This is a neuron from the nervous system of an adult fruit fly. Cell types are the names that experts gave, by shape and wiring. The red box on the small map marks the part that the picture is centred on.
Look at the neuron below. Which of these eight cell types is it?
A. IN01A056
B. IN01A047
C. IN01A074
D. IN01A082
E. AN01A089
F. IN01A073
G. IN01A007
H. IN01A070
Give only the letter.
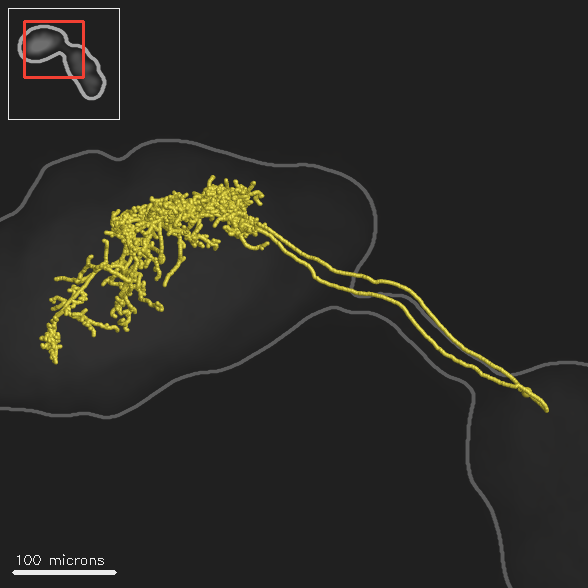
E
